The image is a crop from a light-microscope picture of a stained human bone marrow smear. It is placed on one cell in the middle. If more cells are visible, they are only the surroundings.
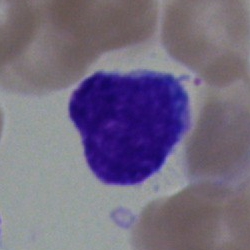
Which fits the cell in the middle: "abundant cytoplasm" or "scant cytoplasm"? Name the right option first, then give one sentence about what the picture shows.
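Scant cytoplasm. The nucleus fills almost the whole cell, leaving little or no visible cytoplasm around it.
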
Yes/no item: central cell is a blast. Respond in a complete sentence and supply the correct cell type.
Yes, the cell at the centre of the field is a blast.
